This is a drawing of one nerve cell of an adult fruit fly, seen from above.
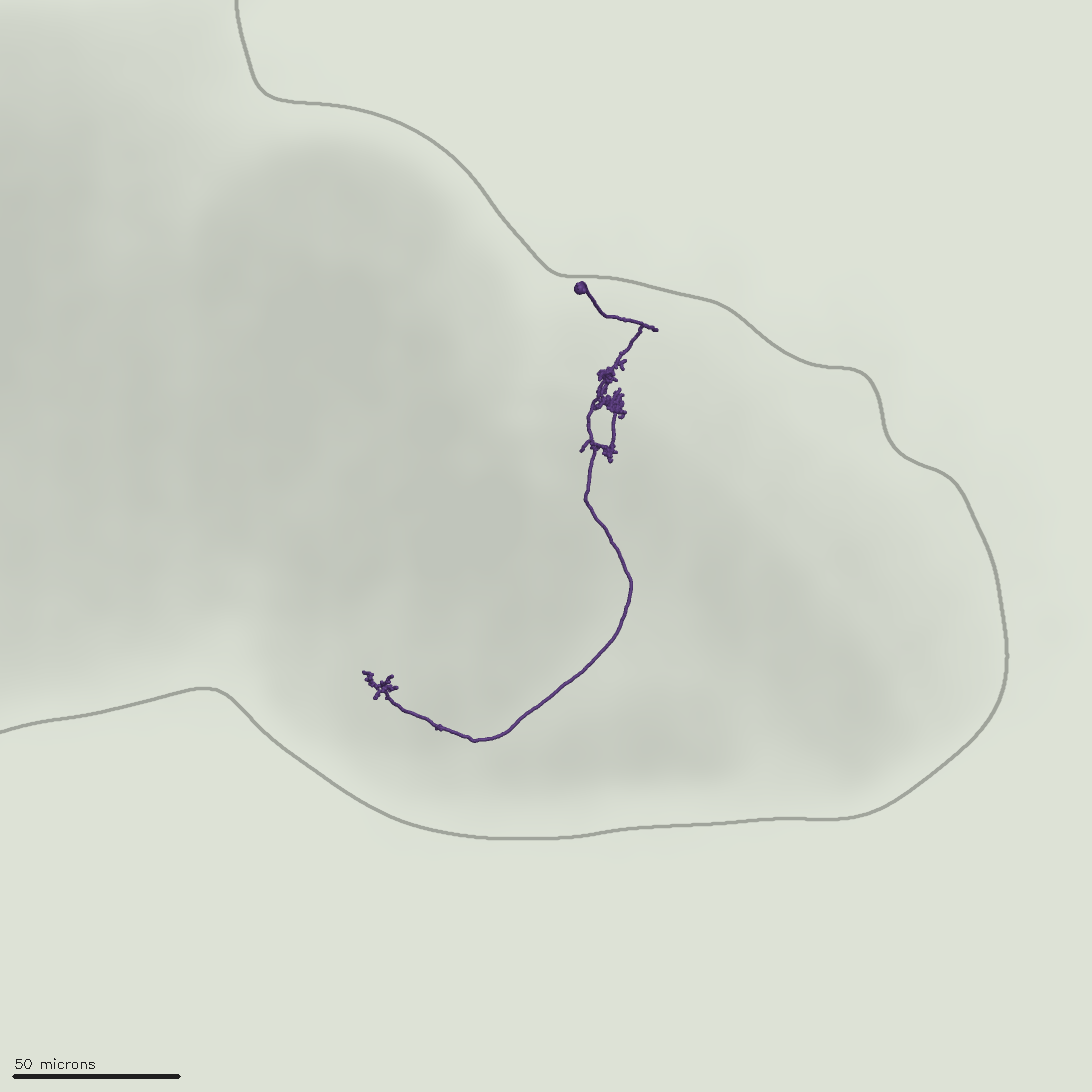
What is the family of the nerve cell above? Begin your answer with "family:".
family: Tm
